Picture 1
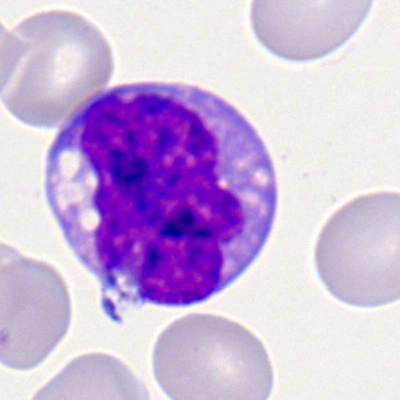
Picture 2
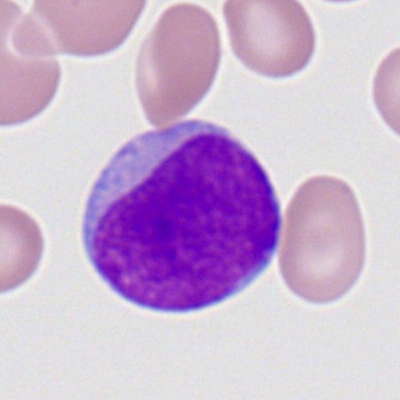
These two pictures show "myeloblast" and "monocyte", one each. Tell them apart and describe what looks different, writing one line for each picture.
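Picture 1: monocyte. Several clear round vacuoles lie in the cytoplasm on the left side of the cell.
Picture 2: myeloblast. No vacuoles are seen in the cytoplasm.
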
